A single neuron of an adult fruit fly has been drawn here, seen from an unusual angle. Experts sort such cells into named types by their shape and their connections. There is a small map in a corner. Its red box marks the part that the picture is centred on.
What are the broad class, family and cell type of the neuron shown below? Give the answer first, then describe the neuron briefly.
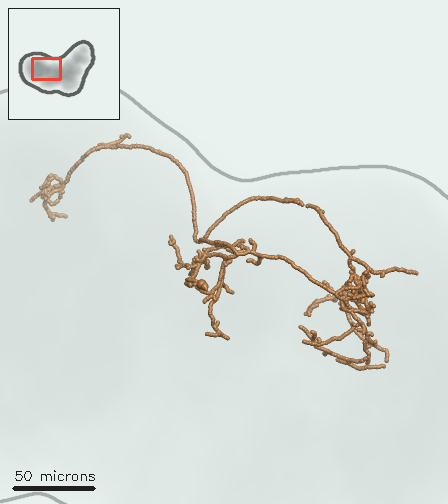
This is a central-brain intrinsic neuron. The family is hemilineage SMPad1. Its cell type is SMP703m. The cell body is in the middle of the picture. By the scale bar it is about 250 microns wide in this view.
